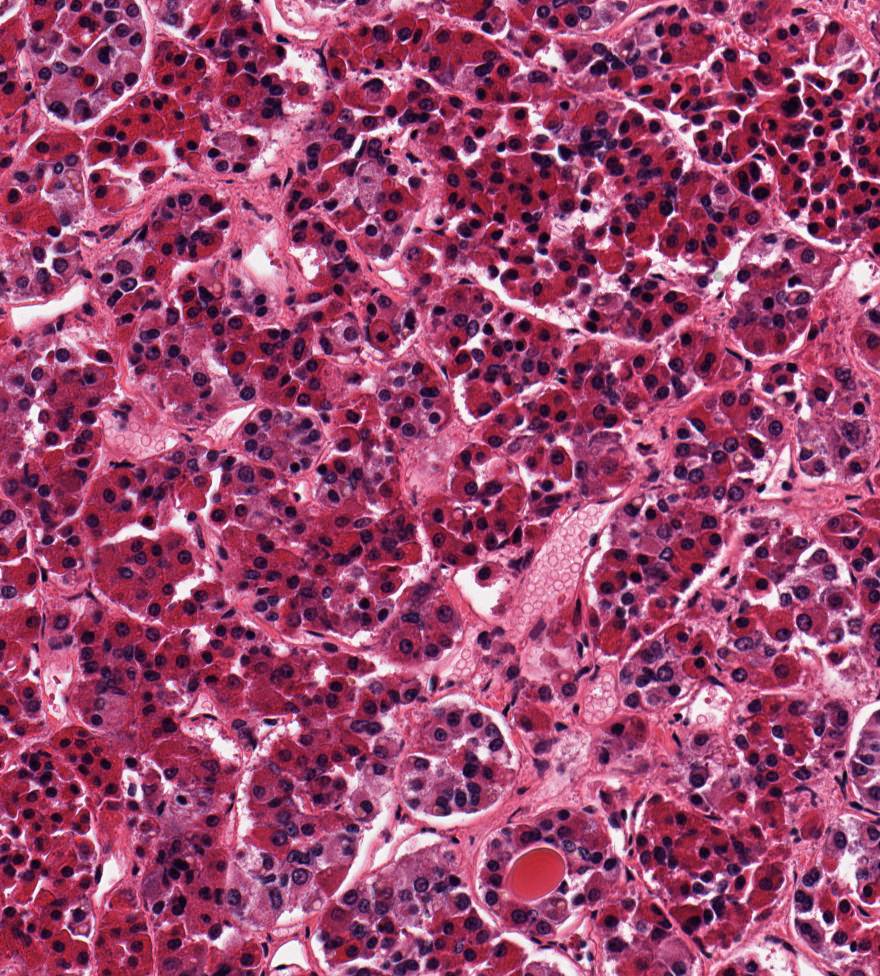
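Pituitary, haematoxylin and eosin: cells arranged throughout in rounded nests and clusters separated by thin pink fibrous septa. Most cells have deep red, densely eosinophilic cytoplasm, and cells with paler purple-grey cytoplasm lie scattered among them, singly and in small groups. Nuclei are round, dark and fairly uniform in size.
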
